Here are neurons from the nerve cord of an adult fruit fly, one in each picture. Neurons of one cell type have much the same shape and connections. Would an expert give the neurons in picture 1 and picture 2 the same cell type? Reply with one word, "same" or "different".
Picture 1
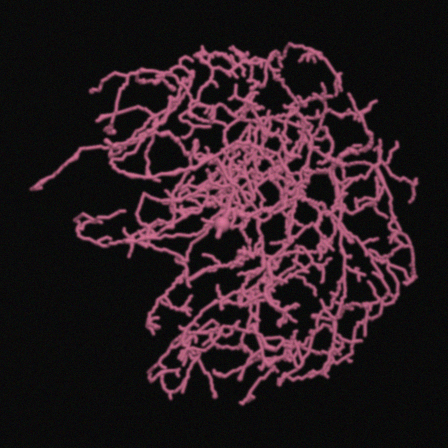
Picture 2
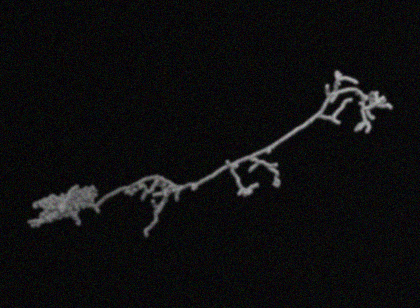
different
